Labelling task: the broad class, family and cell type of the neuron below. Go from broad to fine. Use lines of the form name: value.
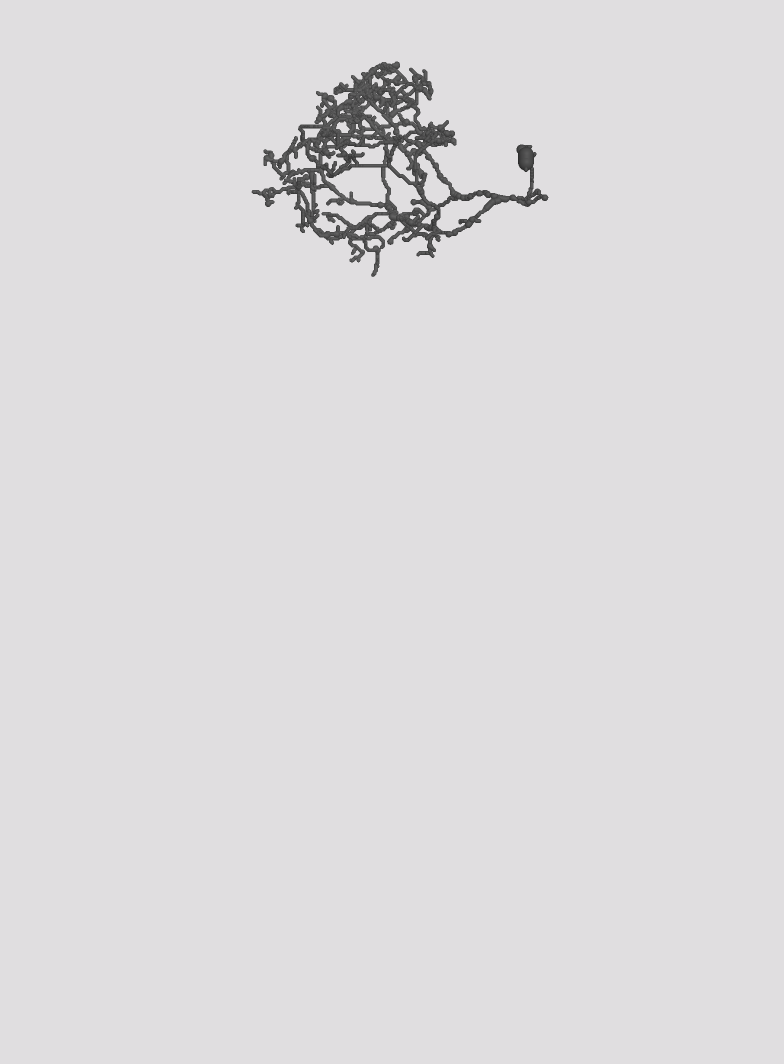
broad class: central-brain intrinsic neuron
family: hemilineage SLPpl1
cell type: SLP258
